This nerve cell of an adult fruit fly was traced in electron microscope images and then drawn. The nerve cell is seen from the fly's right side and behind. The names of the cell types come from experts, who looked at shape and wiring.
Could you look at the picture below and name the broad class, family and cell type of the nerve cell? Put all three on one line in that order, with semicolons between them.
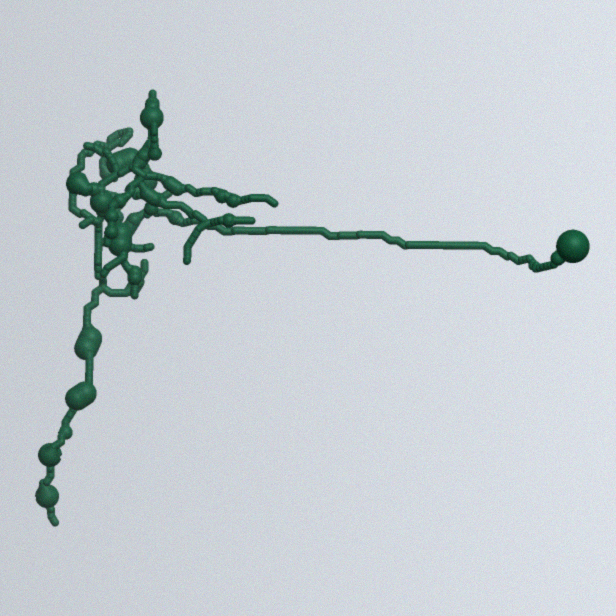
optic-lobe intrinsic neuron; Cm; Cm2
